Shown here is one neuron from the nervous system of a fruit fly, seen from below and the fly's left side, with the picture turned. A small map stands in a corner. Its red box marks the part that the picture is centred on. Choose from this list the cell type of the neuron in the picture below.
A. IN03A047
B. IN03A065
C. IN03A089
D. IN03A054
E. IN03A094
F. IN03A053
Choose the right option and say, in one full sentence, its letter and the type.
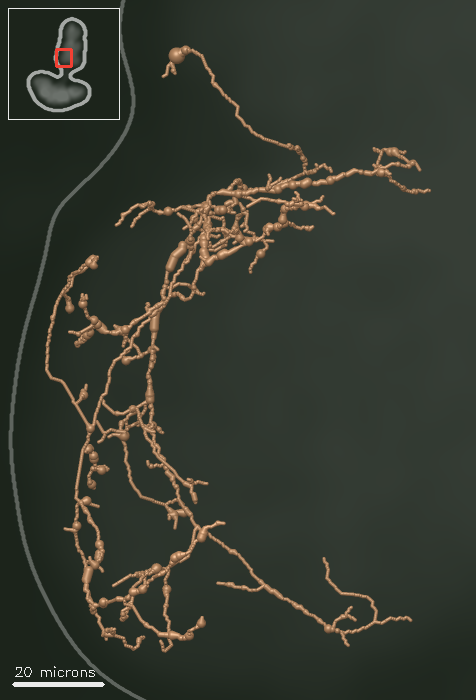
The neuron is IN03A065 in cell type, which is option B.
